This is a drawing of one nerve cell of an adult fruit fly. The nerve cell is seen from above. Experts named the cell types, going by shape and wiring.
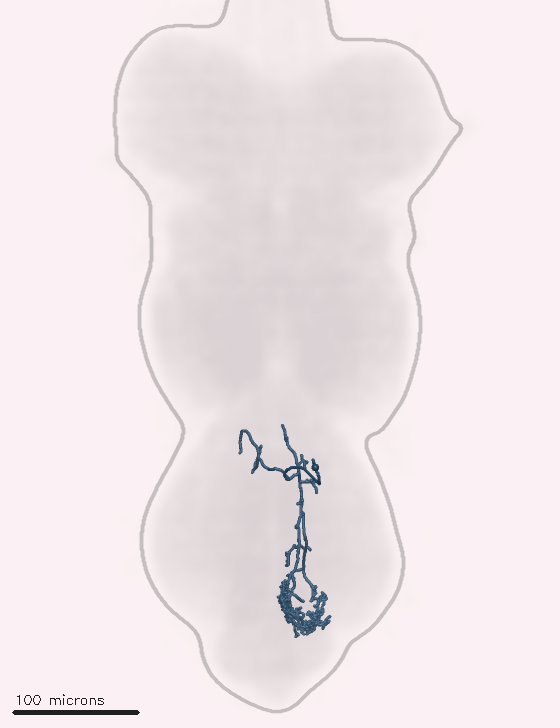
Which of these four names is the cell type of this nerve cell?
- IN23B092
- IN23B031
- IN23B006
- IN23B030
IN23B031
